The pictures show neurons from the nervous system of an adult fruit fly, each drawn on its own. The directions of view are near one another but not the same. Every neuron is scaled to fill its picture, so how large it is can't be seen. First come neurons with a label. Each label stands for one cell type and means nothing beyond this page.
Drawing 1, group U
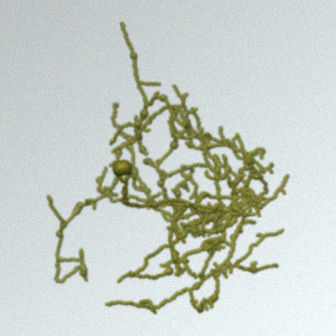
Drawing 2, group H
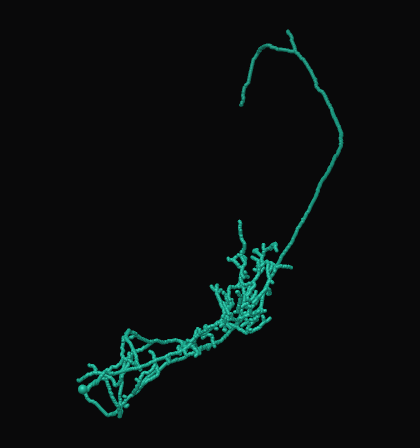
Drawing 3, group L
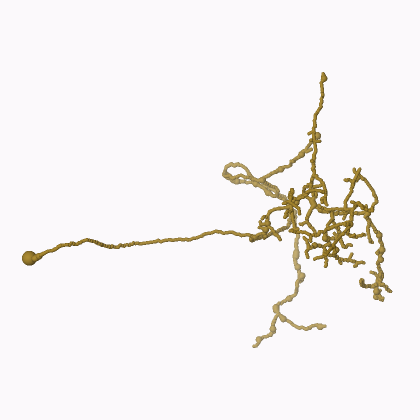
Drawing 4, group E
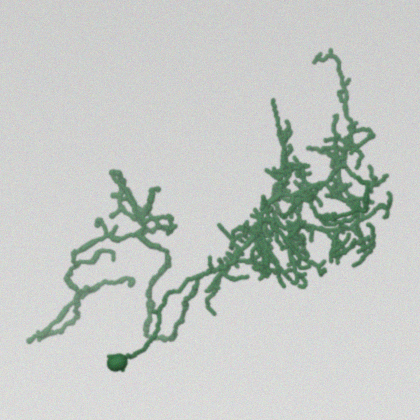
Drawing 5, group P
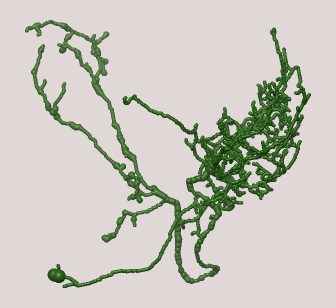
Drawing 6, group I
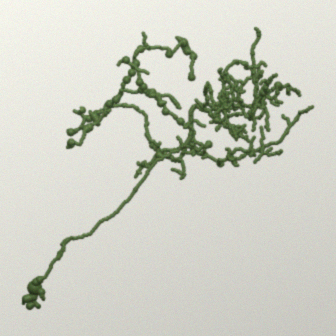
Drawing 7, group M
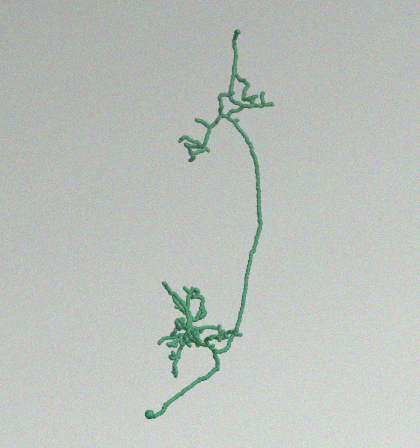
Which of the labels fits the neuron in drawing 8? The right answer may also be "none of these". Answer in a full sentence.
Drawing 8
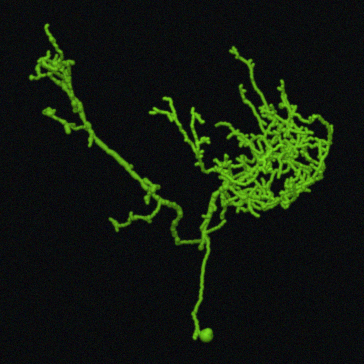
It belongs to group P.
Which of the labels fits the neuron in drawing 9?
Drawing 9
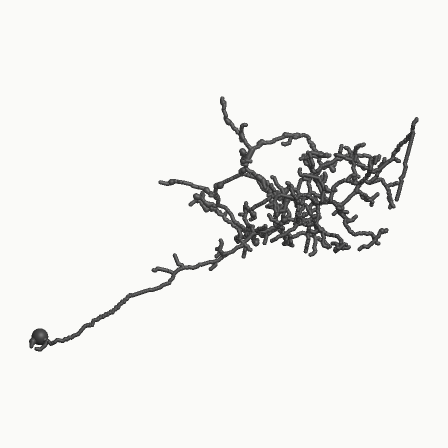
It belongs to group I.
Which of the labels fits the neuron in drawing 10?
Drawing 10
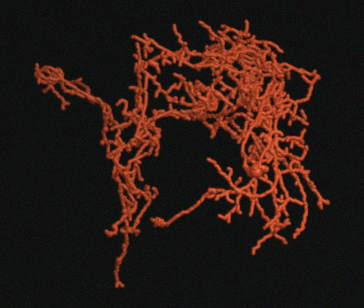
It belongs to group U.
